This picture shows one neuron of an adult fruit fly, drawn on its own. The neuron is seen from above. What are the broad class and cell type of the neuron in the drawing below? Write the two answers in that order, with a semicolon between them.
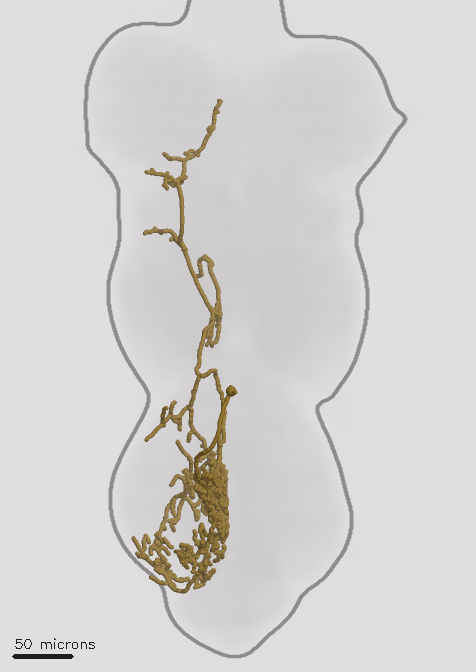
nerve-cord intrinsic neuron; INXXX219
